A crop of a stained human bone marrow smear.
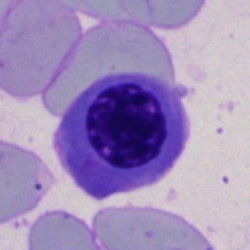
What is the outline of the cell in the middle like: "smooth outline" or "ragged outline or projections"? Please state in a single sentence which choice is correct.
There is a ragged or frayed edge, or there are projections, blebs or tags, on this cell.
